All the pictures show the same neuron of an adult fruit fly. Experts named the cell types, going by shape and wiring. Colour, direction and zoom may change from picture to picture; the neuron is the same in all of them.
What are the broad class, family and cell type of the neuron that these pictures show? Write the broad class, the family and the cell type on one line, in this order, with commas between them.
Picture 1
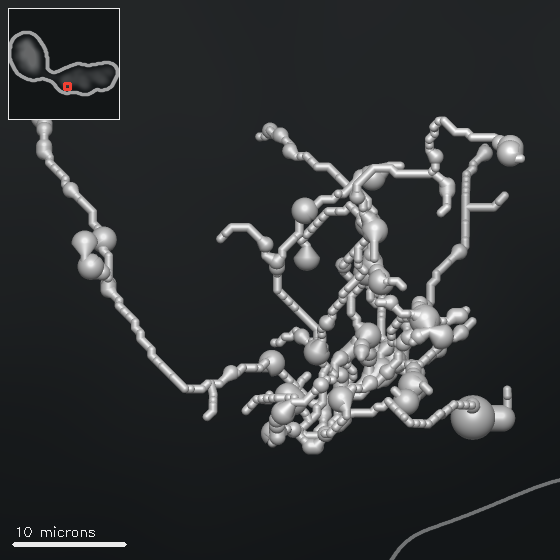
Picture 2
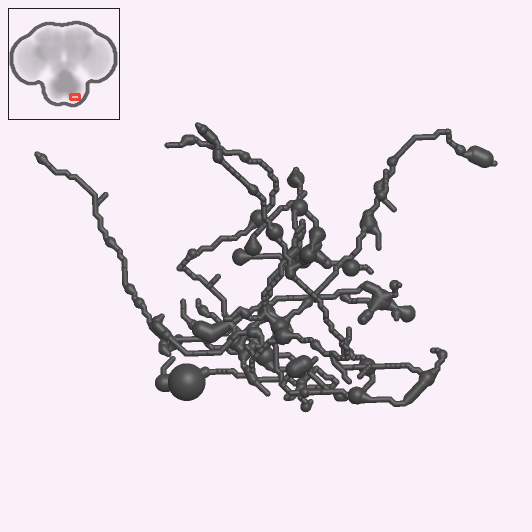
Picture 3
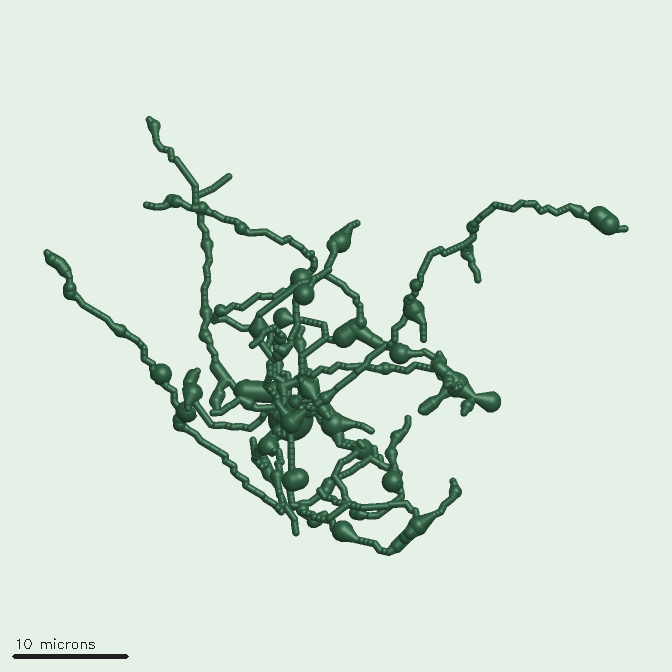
nerve-cord intrinsic neuron, hemilineage 01B, IN01B099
